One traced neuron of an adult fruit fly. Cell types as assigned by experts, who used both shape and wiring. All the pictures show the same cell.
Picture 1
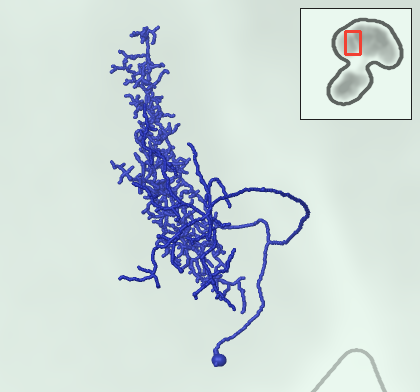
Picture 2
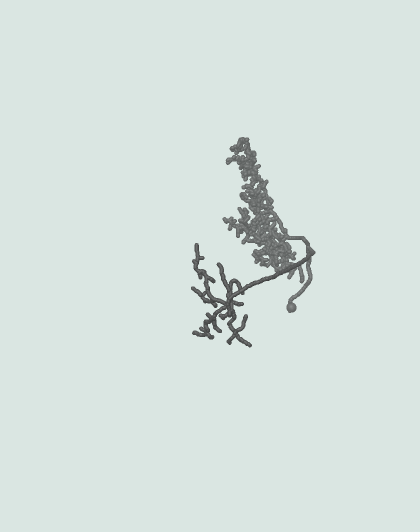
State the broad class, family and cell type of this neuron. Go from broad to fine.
optic-lobe intrinsic neuron; MeLo; MeLo12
